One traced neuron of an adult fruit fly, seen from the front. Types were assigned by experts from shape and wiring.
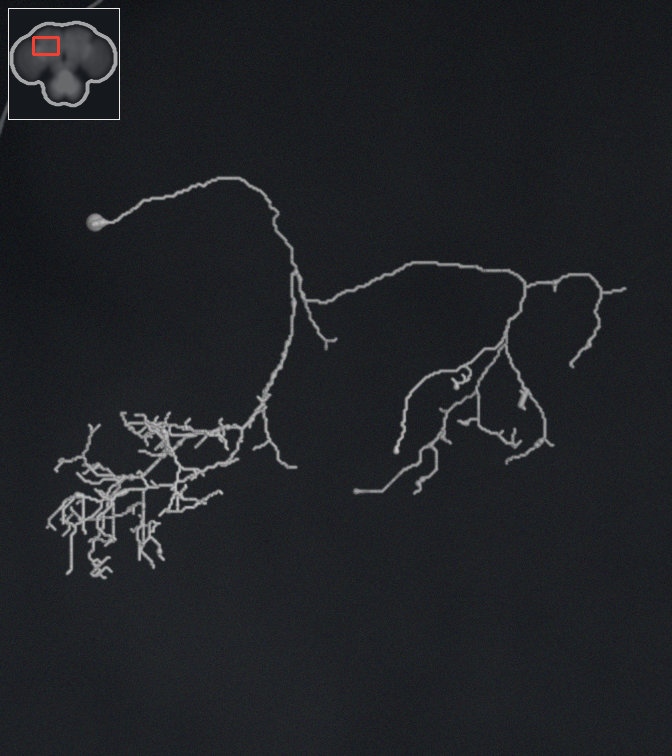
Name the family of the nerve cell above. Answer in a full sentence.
The family is hemilineage VLPd1.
